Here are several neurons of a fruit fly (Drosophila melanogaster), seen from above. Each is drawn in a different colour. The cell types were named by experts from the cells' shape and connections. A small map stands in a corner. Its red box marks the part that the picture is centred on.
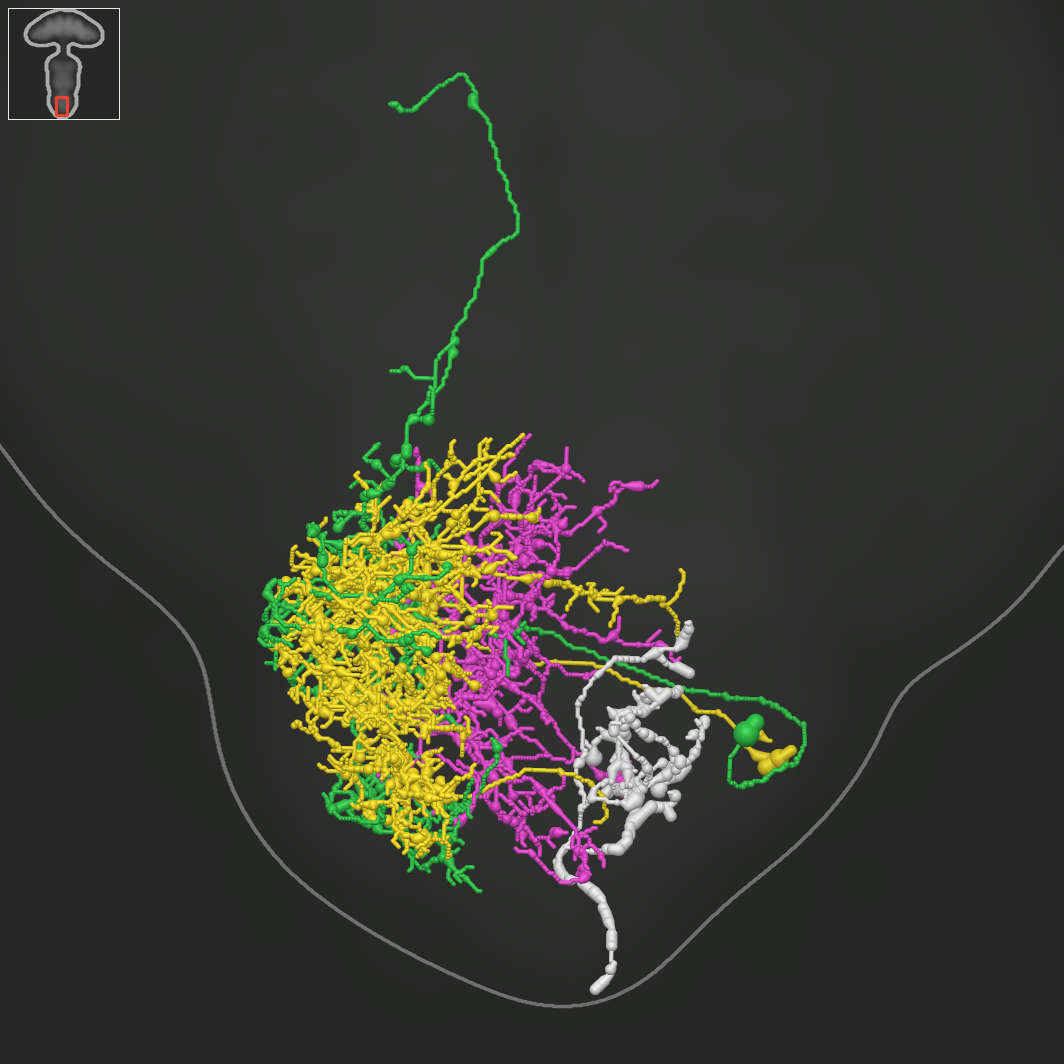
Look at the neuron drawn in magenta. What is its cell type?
INXXX381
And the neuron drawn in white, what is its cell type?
SNxx07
